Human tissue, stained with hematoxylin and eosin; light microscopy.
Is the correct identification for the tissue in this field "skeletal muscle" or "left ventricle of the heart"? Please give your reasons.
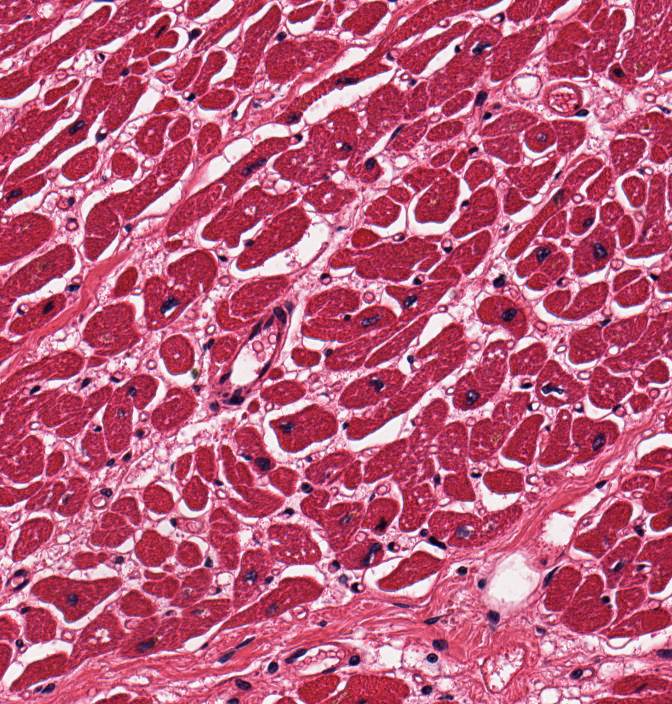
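This is left ventricle of the heart. Muscle fibres fill nearly the whole field, cut mostly across or obliquely into separate rounded to irregular profiles. Where a profile shows a nucleus, it lies singly near the centre of the fibre, and this is what decides it.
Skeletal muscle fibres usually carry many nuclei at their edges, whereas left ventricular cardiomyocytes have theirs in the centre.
A band of pink wavy fibrous tissue crosses the lower part diagonally, and small dark nuclei of interstitial cells lie scattered in the pale spaces between the fibres.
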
